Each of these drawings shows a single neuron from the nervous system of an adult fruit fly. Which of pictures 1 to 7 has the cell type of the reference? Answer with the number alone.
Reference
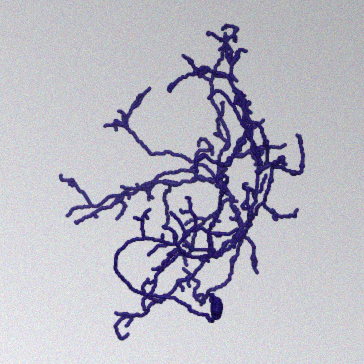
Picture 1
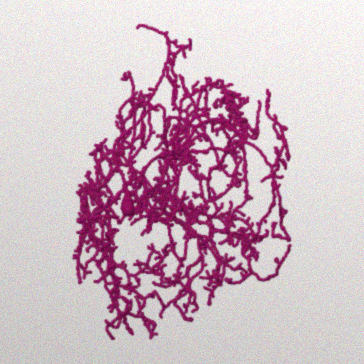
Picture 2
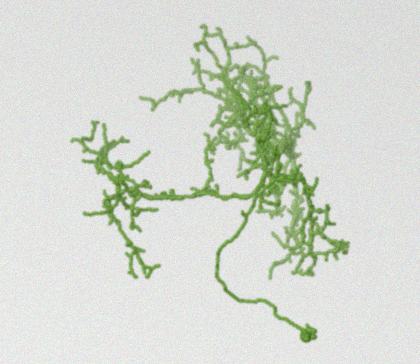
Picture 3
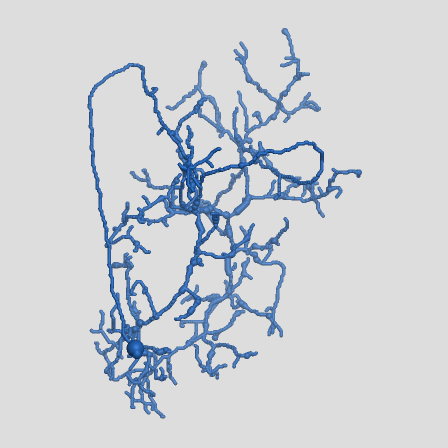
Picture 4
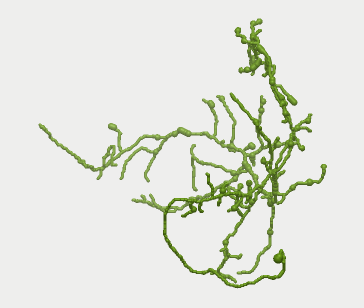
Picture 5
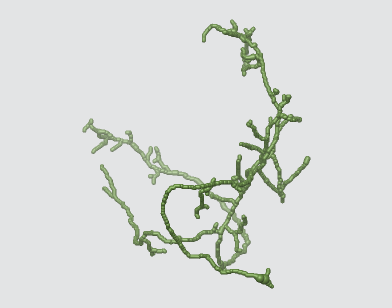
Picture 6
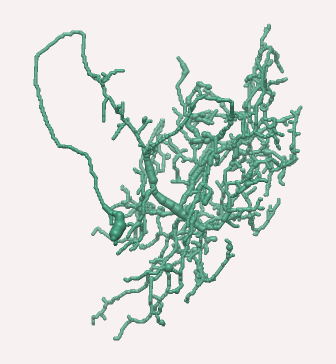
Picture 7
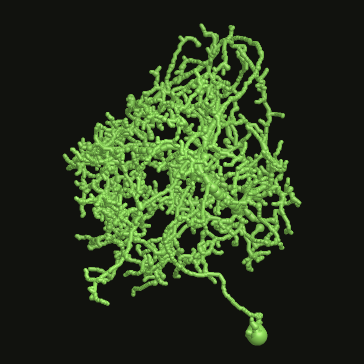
4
